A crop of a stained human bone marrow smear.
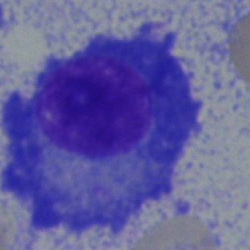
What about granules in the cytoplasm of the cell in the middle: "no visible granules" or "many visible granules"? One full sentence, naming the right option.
It is a cytoplasm without any visible granules that this cell has.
